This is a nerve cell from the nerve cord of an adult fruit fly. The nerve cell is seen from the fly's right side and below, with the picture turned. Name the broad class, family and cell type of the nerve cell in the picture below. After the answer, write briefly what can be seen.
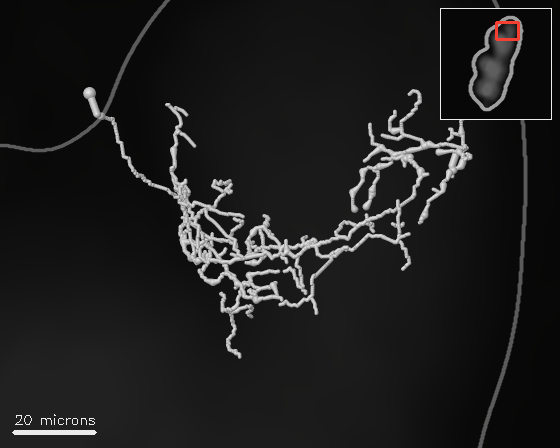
Its broad class is nerve-cord intrinsic neuron. The family is hemilineage 06A. The cell type is IN06A064. By the scale bar it is about 95 microns wide in this view. Dozens of branch ends can be seen.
